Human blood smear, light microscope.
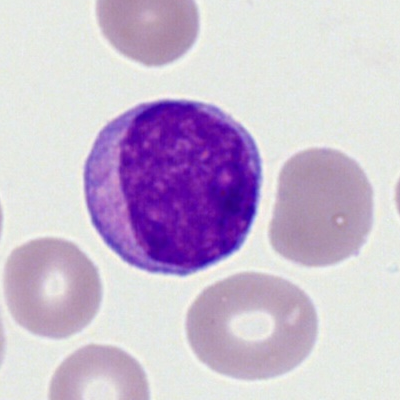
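Myeloblast, the cell in the middle of this stained human blood smear. Notice how its nucleus fills most of the cell. Along the left side, the cytoplasm forms only a narrow crescent, coloured a pale blue-lilac. Follow the cell surface all the way round and you will find it smooth, with no projections.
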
